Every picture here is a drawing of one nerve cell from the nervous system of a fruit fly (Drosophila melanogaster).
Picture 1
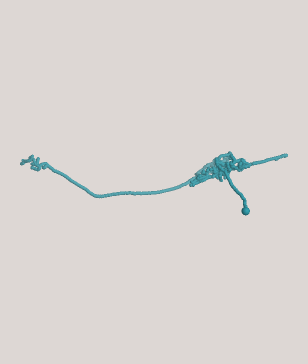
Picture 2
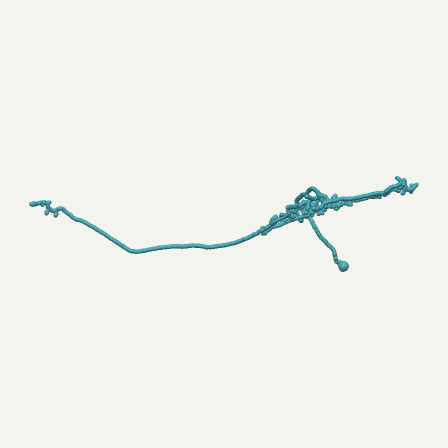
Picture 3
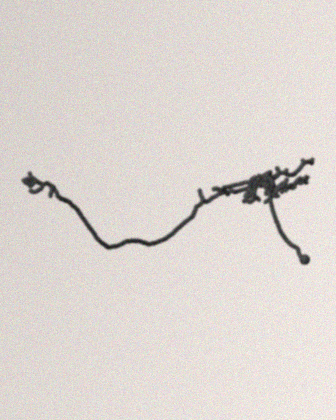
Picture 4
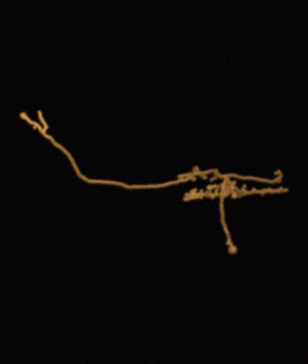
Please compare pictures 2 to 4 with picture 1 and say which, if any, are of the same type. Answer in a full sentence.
Picture 2 and picture 4 are of the same cell type.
